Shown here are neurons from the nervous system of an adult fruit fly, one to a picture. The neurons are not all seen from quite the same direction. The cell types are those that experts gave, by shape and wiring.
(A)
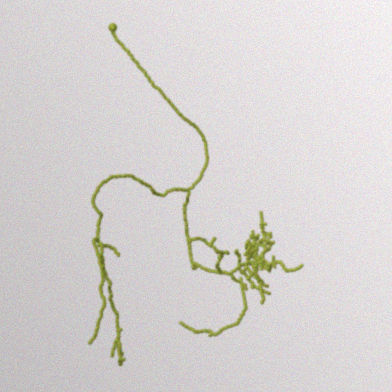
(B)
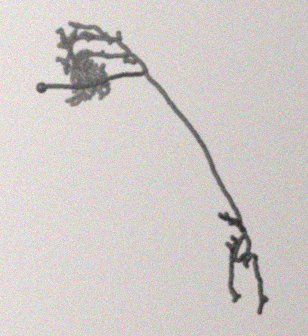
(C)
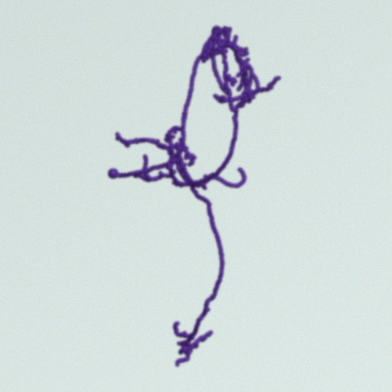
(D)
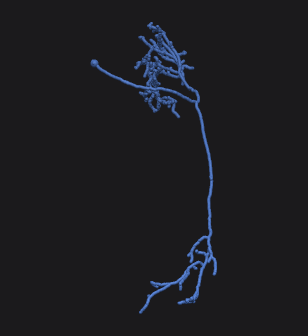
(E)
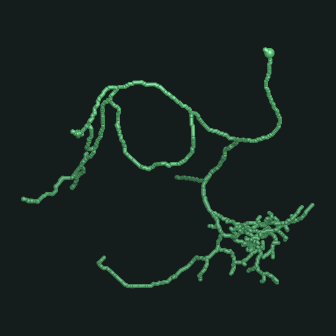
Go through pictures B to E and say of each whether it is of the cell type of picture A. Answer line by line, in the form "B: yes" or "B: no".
B: no
C: no
D: no
E: yes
